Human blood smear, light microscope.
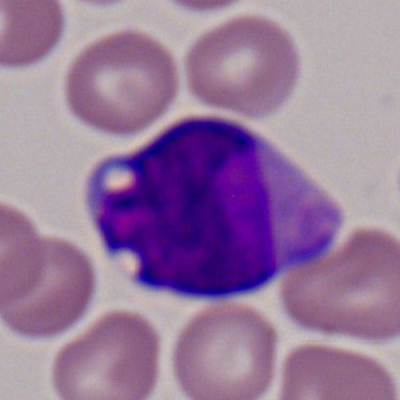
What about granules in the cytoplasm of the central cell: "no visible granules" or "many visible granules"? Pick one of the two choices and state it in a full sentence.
Within its cytoplasm there is no visible granule.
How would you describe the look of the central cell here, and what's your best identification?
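Most of the cell is nucleus, its chromatin dense and dark purple. The pale blue cytoplasm shows mainly as a wedge on the right side. Two small clear white spots sit at the left edge. It's a myeloblast.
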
